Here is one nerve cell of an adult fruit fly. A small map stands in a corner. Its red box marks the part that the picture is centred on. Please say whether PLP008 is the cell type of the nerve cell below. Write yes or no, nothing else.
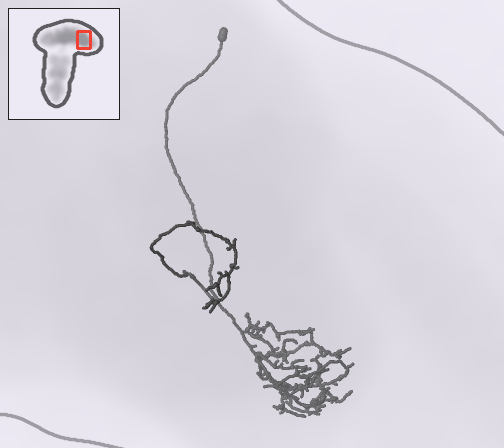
no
